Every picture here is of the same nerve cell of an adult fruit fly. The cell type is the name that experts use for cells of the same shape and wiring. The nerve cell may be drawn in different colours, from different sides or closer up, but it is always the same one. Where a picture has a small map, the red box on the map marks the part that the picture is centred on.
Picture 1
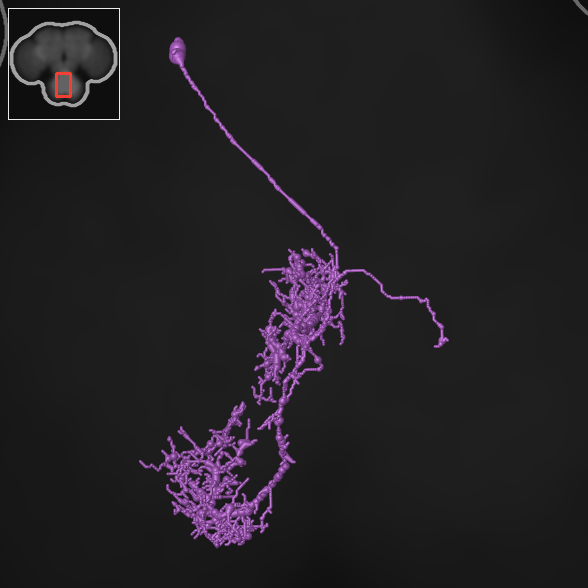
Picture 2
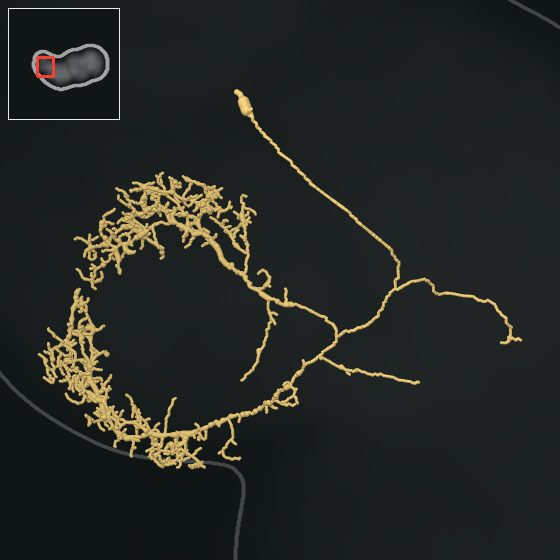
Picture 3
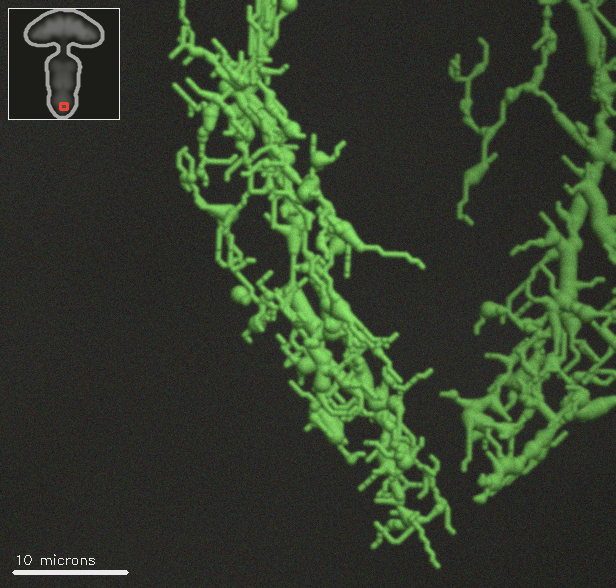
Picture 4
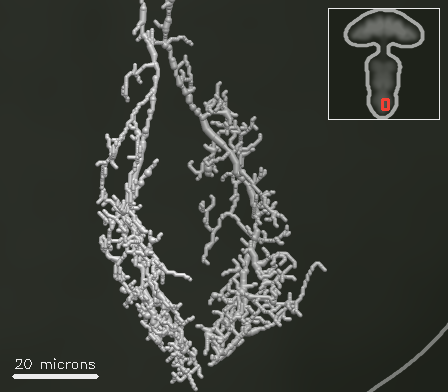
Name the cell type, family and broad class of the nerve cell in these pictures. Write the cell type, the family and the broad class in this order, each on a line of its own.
IN23B033
hemilineage 23B
nerve-cord intrinsic neuron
